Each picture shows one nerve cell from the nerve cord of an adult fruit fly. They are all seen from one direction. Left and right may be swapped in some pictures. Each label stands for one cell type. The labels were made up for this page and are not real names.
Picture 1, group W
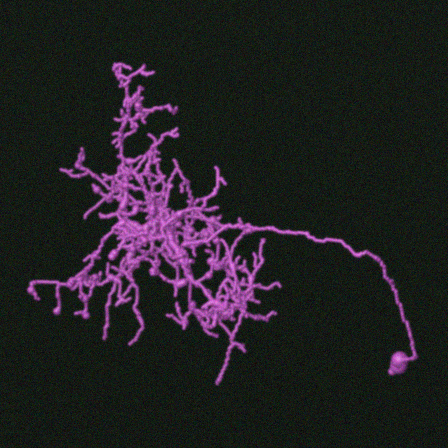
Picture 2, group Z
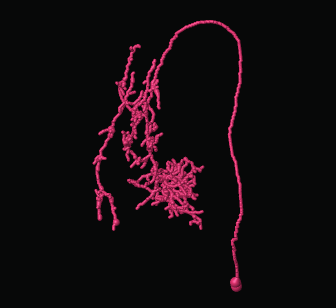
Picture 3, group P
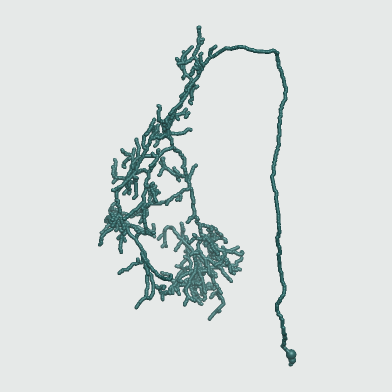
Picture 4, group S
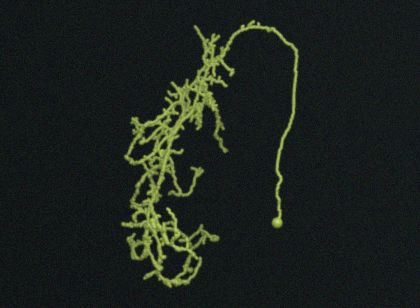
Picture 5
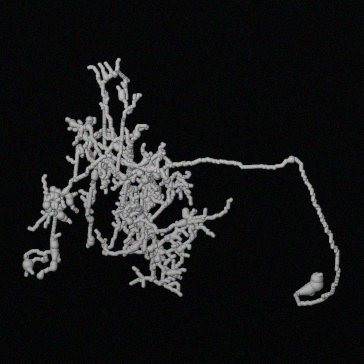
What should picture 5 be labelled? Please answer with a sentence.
It belongs to group Z.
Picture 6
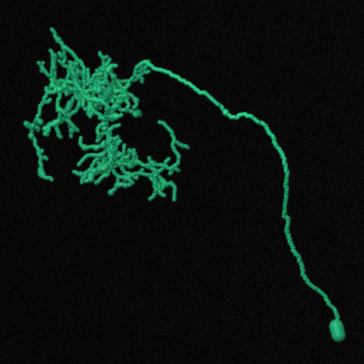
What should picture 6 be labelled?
It belongs to group Z.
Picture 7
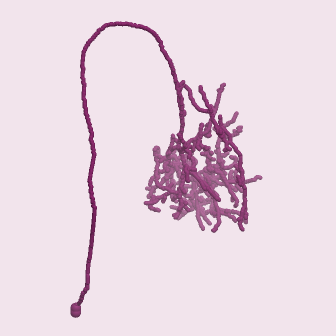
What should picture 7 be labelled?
It belongs to group W.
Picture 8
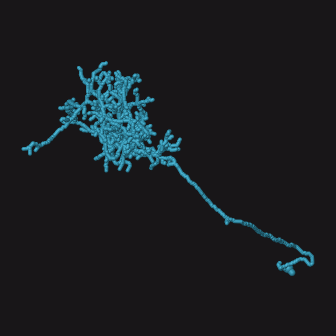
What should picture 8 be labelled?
It belongs to group P.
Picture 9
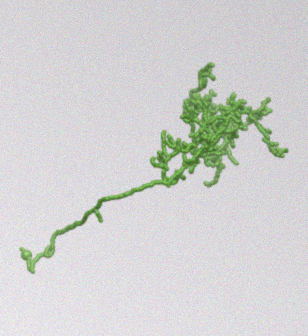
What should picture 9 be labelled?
It belongs to group P.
